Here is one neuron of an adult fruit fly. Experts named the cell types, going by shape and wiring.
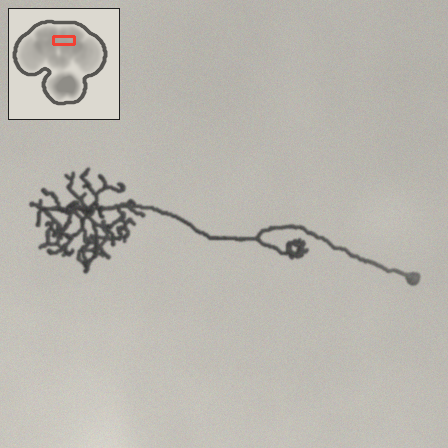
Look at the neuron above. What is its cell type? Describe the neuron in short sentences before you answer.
The cell body is on the right of the picture. As drawn here it is more than twice as wide as it is tall. Its broad class is central-brain intrinsic neuron. Its cell type is ER3m.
